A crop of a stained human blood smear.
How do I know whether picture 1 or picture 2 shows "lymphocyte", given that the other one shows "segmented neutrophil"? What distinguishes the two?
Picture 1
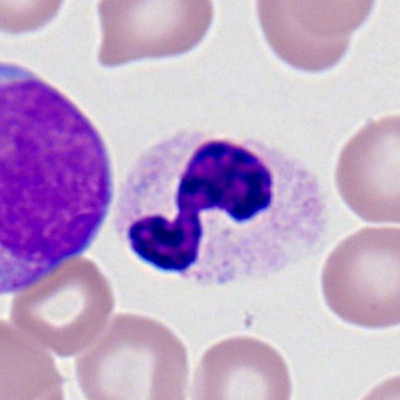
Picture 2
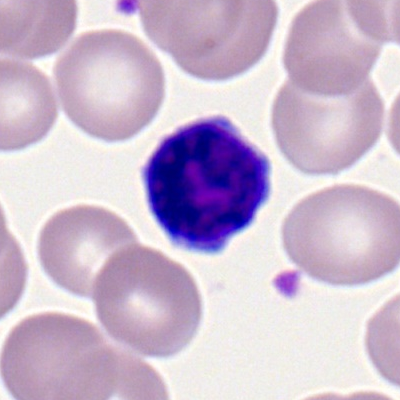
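Picture 1 shows a segmented neutrophil, and picture 2 shows a lymphocyte. Taking the outline first: the segmented neutrophil is smooth and rounded to slightly oval, while the lymphocyte is roughly round with a slightly angular, faceted edge. Next, the amount of cytoplasm: picture 1 has plenty of it, whereas picture 2 shows only a very thin rim, mostly at the upper and lower edges.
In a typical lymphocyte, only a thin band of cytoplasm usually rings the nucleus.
Then the colour: the neutrophil's cytoplasm is pale pinkish-lilac, and the little cytoplasm of the lymphocyte is pale blue.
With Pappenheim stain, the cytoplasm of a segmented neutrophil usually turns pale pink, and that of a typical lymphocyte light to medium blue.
After that, granules: fine lilac granules are scattered throughout the neutrophil's cytoplasm, and none are seen in the lymphocyte. Finally, the points they share: in both, the chromatin is dark purple and coarsely clumped, dense as well in the lymphocyte, and neither nucleus shows a nucleolus.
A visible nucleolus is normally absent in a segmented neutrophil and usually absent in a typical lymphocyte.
No vacuoles appear in the neutrophil's cytoplasm.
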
